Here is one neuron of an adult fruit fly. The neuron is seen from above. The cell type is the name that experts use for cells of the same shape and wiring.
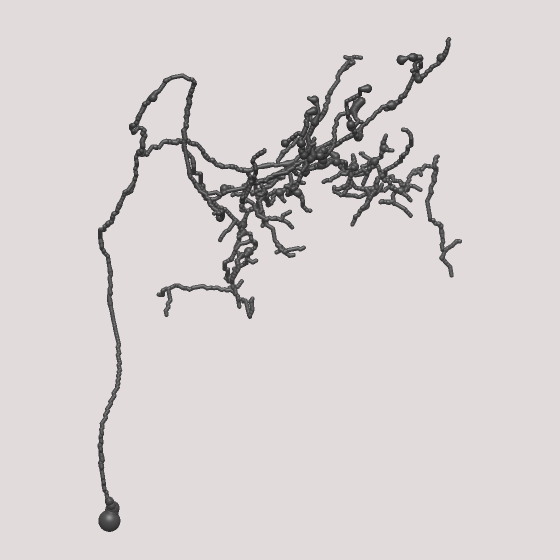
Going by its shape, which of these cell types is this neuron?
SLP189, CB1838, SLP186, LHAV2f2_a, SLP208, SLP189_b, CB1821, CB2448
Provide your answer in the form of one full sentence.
The cell type that this neuron has is SLP189.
